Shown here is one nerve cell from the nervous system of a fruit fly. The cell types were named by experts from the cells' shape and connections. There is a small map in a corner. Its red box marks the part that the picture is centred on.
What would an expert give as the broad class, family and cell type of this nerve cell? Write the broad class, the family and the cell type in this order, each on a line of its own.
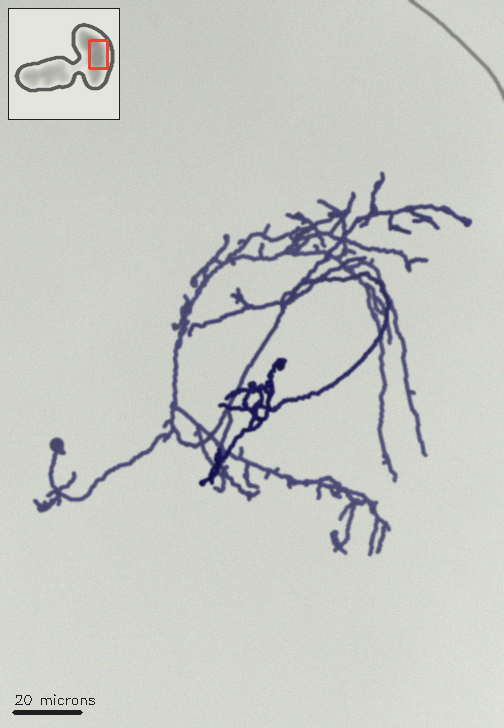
central-brain intrinsic neuron
hemilineage SMPpv1
SMP721m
